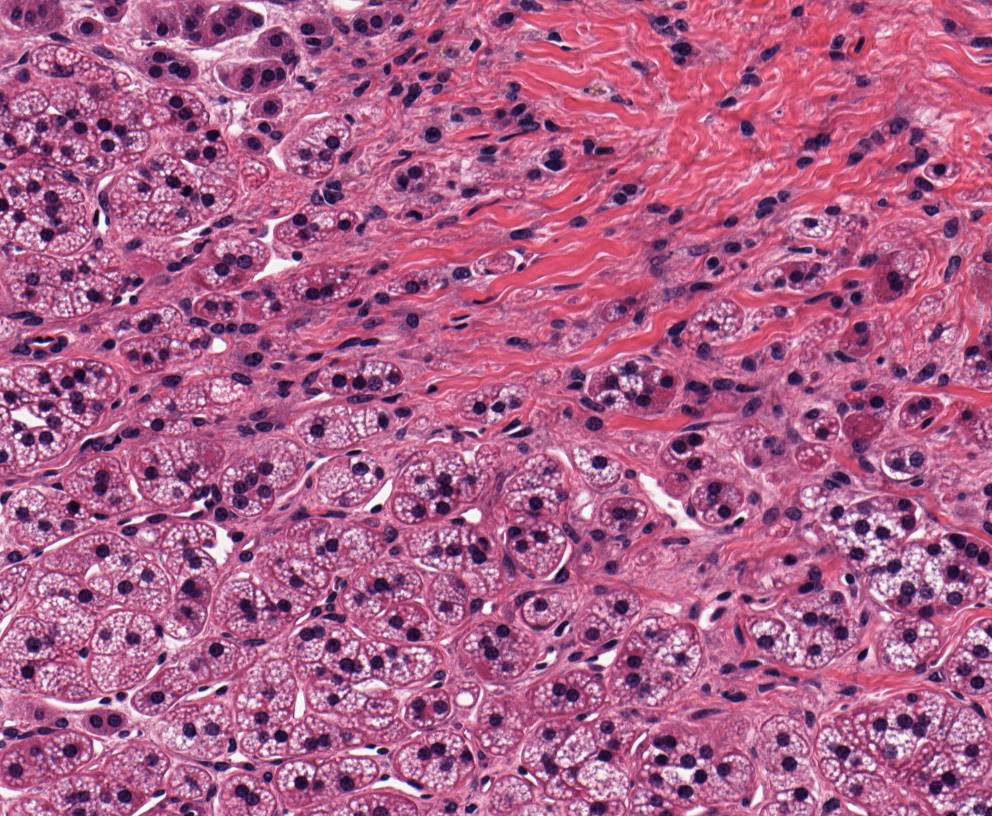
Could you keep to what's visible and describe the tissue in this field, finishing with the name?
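Across the left and lower field, cells gather in rounded nests divided by thin, delicate septa. Their cytoplasm is pale, finely vacuolated and bubbly; their nuclei are round, dark and fairly uniform in size. Bright pink wavy collagen bundles sweep from the upper right corner toward the centre. This is adrenal gland.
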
